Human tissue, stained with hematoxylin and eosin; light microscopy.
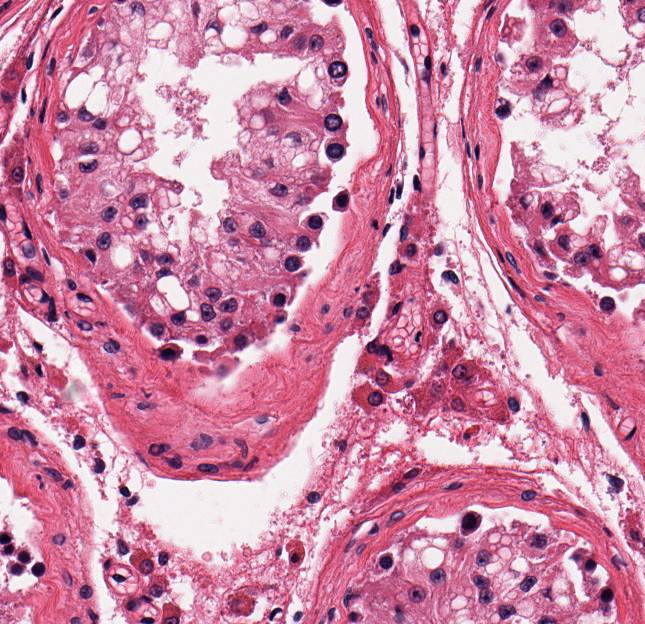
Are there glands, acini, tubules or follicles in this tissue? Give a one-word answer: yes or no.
Yes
